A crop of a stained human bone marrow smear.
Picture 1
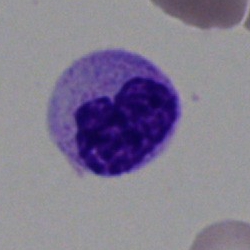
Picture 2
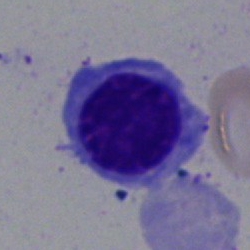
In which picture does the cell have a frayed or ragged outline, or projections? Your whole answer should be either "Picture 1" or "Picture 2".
Picture 2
